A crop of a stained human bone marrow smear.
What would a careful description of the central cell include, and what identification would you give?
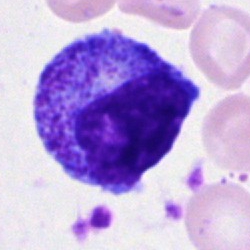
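Start with the nucleus: a single unlobed mass, sitting off-centre toward the lower right. Now the cytoplasm, which is abundant, filling roughly half of the cell, and crowded with many purple granules. This cell is a promyelocyte.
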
